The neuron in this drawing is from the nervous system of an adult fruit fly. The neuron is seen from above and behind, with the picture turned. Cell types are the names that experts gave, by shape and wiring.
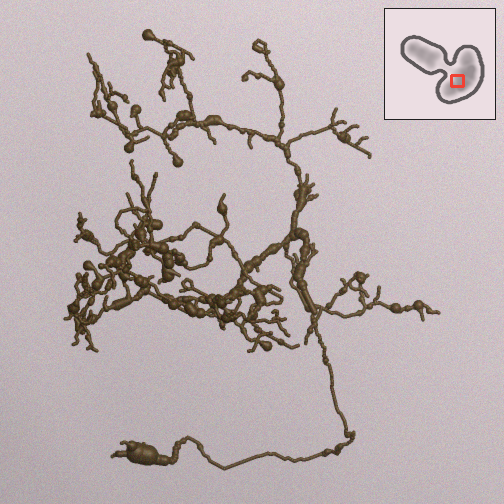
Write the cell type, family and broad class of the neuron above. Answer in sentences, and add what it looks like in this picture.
The cell type is AMMC015. Its family is hemilineage WEDa1. Its broad class is central-brain intrinsic neuron. It is in the brain and does not reach the nerve cord. Its cell body lies at the lower left of the picture. The picture shows dozens of branch ends.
